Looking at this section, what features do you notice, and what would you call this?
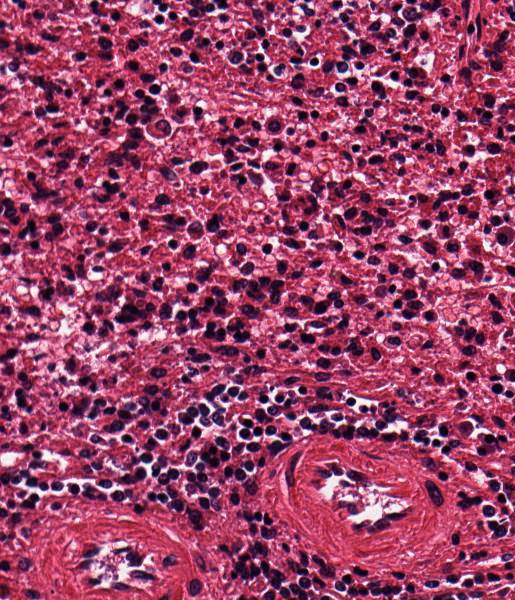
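Along the bottom edge lie two thick-walled vessels, one at the lower left and one right of centre. Their walls are pink spindle cells and fibres in concentric rings around small lumina. Small round lymphocytes, with dark, dense nuclei and scant cytoplasm, crowd most thickly around the vessels in the lower part of the field. The upper two-thirds is a solid, densely cellular sheet without organised units. This is spleen.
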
